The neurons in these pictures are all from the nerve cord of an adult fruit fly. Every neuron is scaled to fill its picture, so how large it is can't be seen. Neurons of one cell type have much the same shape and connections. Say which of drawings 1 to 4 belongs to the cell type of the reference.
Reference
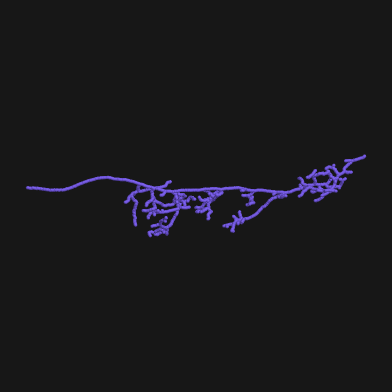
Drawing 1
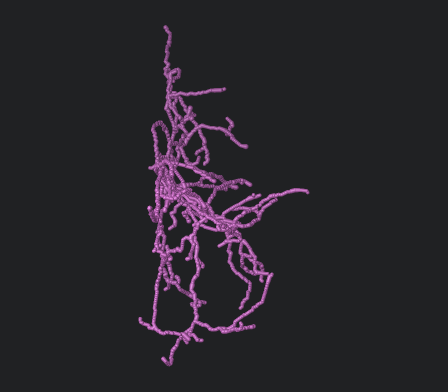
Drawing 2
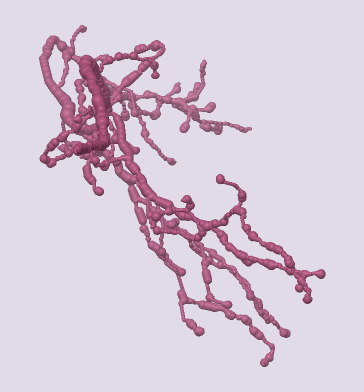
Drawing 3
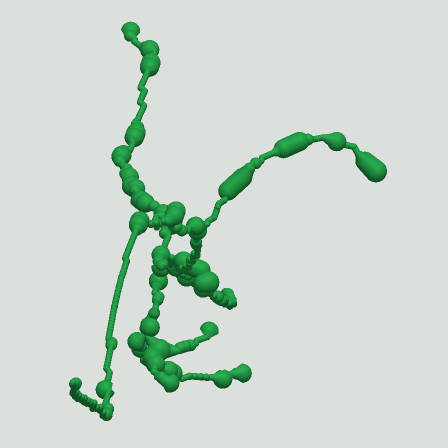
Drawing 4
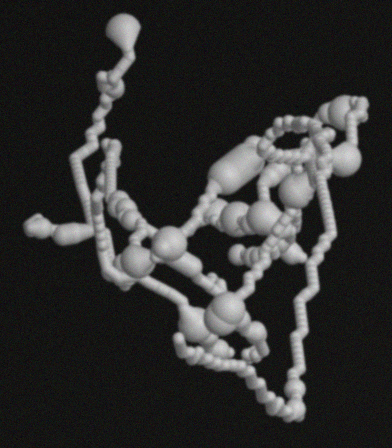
Drawing 1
